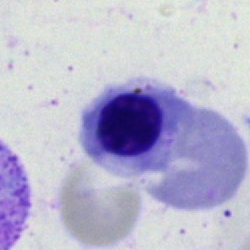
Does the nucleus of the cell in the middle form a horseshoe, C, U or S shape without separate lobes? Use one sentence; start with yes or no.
No, what the nucleus forms is one compact round or oval mass.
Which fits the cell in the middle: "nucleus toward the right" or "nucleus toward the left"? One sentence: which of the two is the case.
It is to the right of the nucleus that most cytoplasm is found.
